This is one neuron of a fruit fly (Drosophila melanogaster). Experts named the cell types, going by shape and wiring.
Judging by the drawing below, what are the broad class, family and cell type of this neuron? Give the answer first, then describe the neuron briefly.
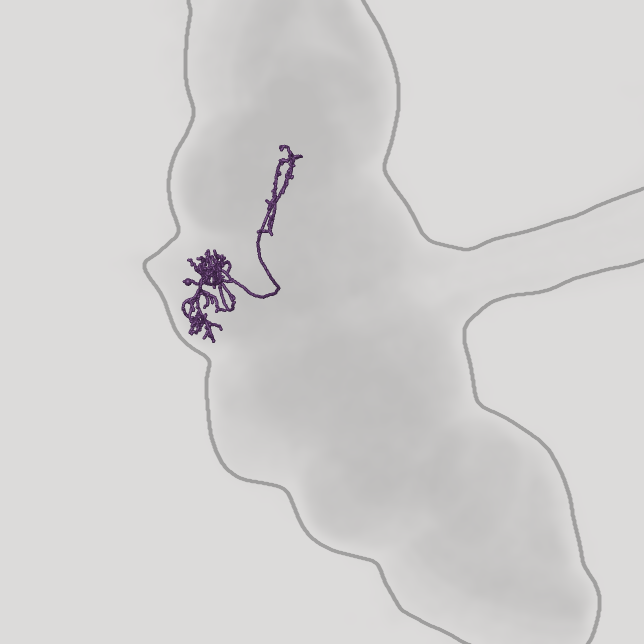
This is a central-brain intrinsic neuron. Its family is hemilineage ALv1. It is of cell type M_vPNml51. It lies in the brain. The cell body can be seen on the left of the picture.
